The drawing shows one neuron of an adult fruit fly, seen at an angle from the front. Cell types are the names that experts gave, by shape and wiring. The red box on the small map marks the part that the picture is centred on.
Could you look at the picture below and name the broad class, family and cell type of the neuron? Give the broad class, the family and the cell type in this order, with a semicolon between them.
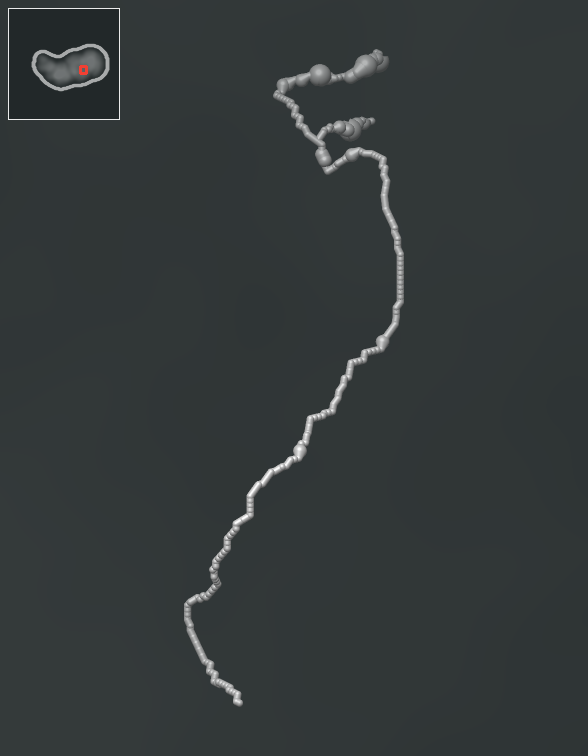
sensory neuron entering the brain; class olfactory; ORN_DM3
